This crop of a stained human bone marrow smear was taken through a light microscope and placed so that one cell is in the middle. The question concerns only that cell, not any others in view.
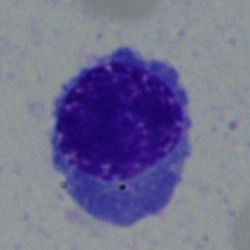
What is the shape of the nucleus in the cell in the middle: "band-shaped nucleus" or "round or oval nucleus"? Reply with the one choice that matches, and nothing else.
Round or oval nucleus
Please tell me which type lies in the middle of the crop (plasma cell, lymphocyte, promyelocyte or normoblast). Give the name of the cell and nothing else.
plasma cell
